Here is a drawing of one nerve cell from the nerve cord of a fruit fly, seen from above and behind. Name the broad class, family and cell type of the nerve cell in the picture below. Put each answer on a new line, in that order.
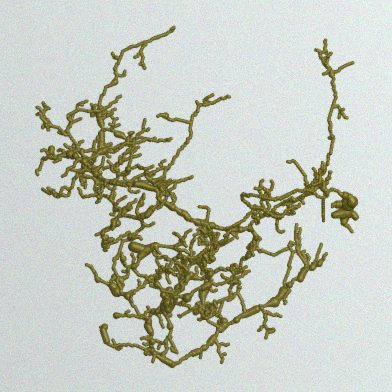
nerve-cord intrinsic neuron
hemilineage 19A
IN19A048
